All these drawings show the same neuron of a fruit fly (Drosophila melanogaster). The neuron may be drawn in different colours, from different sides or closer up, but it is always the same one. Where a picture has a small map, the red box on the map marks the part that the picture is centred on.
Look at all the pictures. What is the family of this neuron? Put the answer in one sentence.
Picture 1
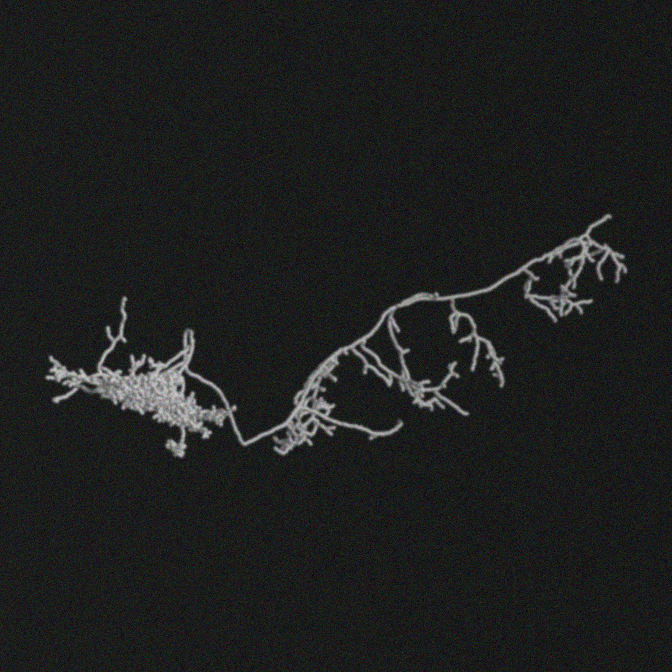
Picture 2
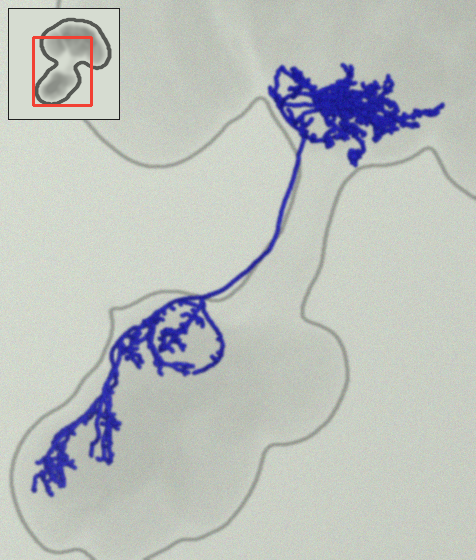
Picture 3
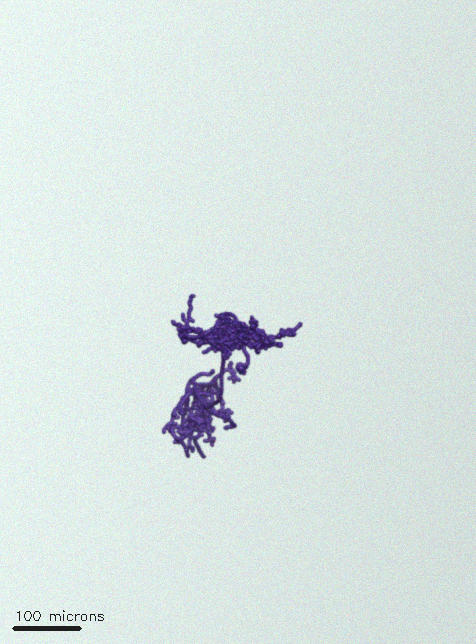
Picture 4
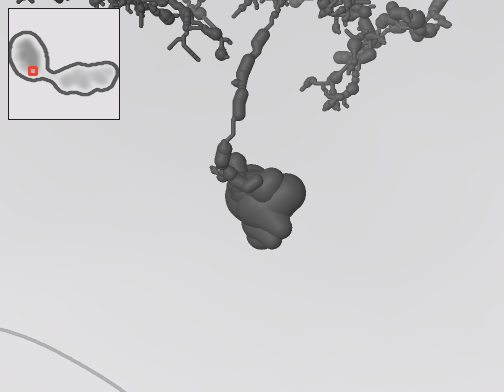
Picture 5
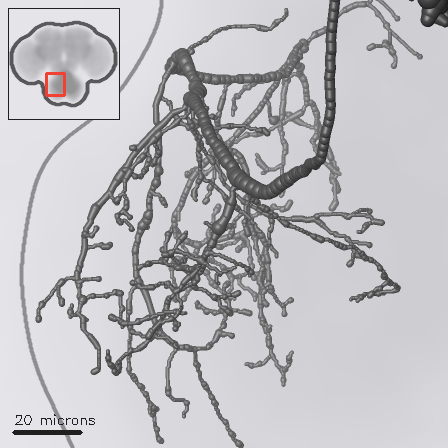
The family is DNg.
